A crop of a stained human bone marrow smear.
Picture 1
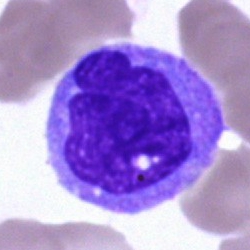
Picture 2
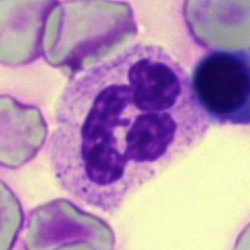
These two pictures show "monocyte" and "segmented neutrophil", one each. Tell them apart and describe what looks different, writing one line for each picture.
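The cell in picture 1 is a monocyte. The nucleus fills most of the cell, leaving a rim of cytoplasm all the way around.
The cell in picture 2 is a segmented neutrophil. A wide rim of pale lilac-pink cytoplasm surrounds the nucleus on all sides.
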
